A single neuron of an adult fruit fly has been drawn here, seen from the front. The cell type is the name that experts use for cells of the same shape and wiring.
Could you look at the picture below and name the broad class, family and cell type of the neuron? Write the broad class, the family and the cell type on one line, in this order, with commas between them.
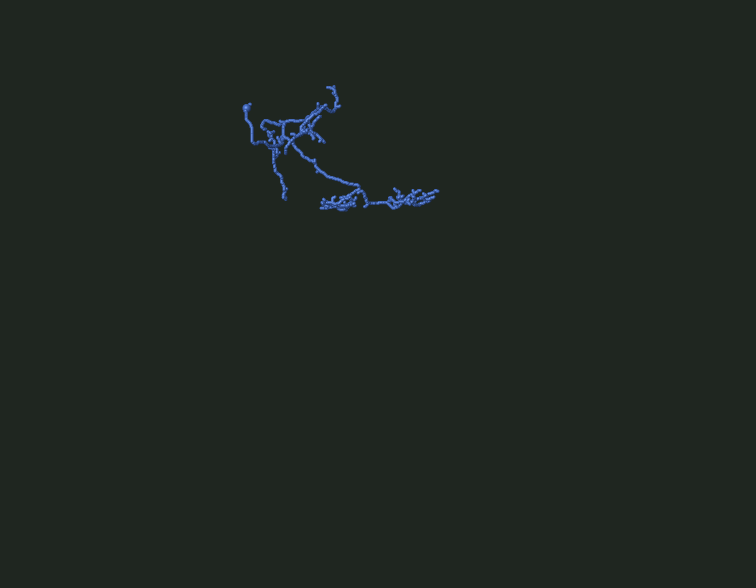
central-brain intrinsic neuron, class DAN, PAM02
